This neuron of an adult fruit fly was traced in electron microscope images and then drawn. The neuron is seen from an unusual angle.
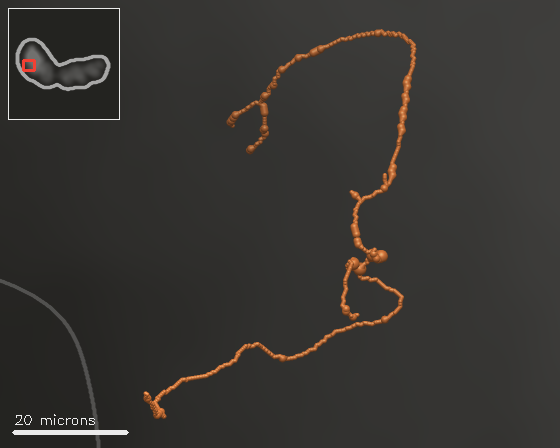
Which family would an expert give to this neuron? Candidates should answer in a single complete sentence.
This neuron is a member of family class olfactory.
